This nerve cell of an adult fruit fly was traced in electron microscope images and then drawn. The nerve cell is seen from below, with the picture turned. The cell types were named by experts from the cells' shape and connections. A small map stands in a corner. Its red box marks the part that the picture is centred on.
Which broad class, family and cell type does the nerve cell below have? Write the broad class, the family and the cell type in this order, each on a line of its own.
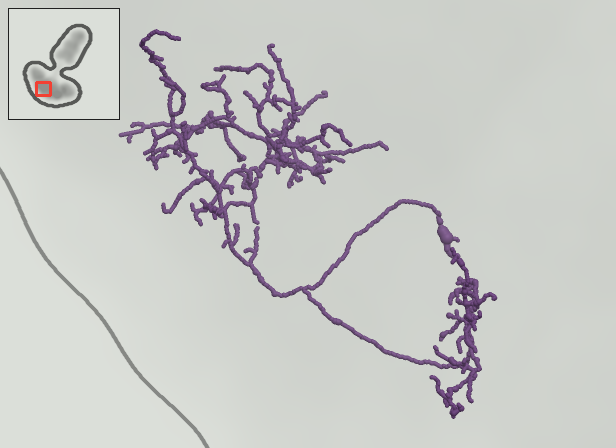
central-brain intrinsic neuron
hemilineage SLPpm3
SLP429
